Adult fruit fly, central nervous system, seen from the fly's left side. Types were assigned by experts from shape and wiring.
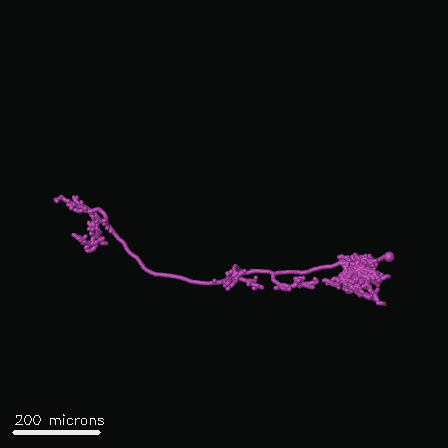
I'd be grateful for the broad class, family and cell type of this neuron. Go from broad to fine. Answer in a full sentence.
An ascending neuron of hemilineage 12A, type AN12A003.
